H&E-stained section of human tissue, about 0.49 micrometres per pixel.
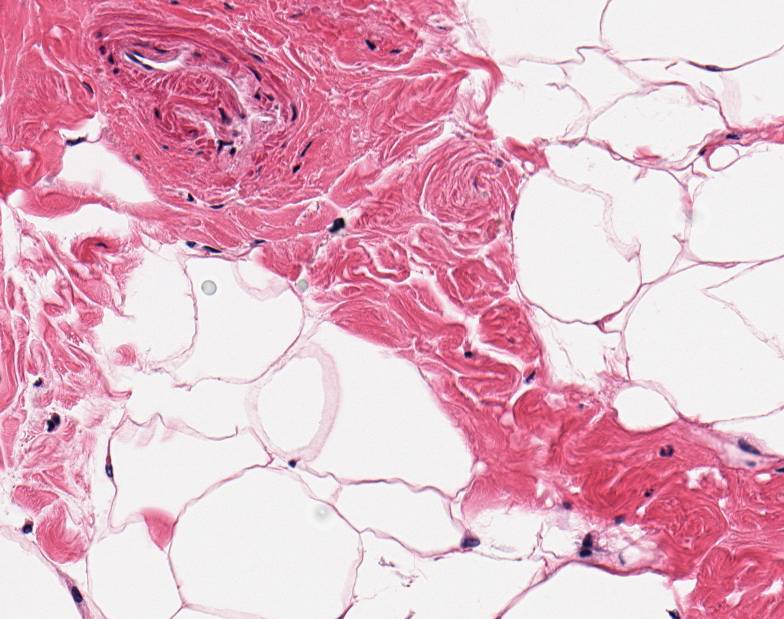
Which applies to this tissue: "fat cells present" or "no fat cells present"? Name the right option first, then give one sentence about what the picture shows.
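Fat cells present. A broad band of pink fibrous tissue crosses the field diagonally from upper left to lower right, with fat on either side.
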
